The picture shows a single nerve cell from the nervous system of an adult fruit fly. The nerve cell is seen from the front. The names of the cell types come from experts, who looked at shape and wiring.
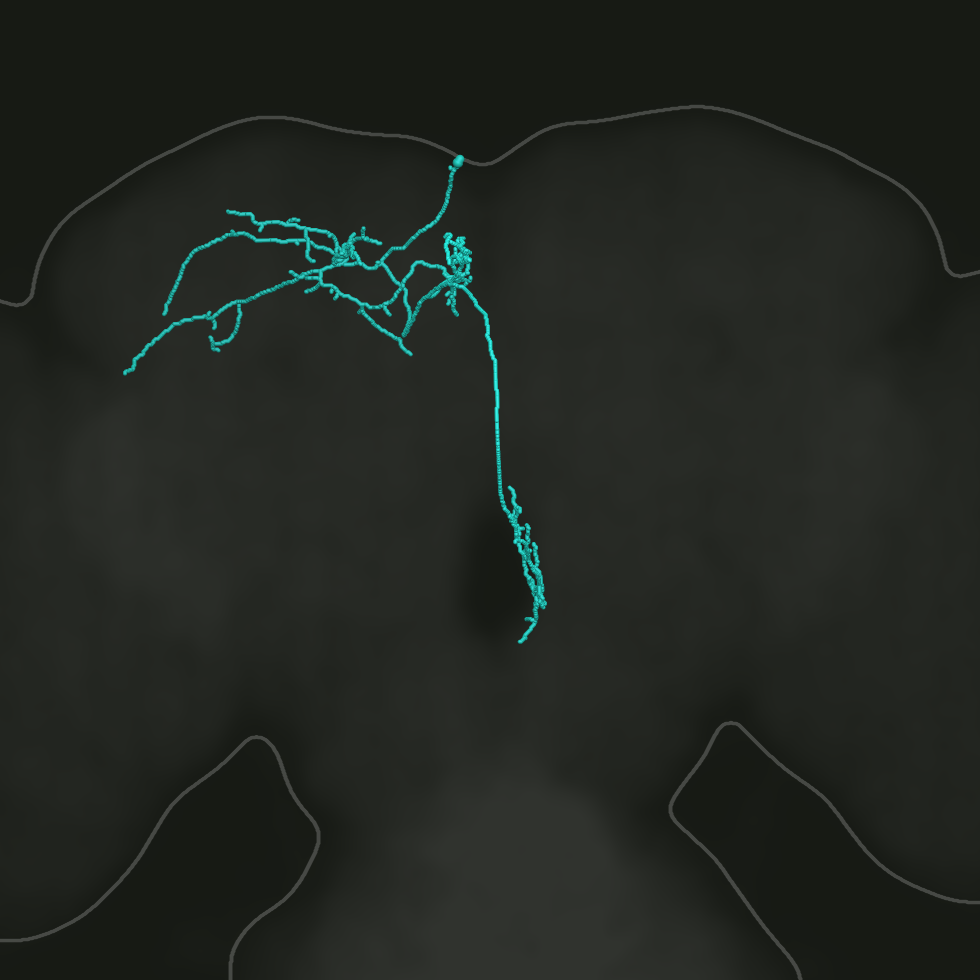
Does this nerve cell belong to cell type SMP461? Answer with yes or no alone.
yes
